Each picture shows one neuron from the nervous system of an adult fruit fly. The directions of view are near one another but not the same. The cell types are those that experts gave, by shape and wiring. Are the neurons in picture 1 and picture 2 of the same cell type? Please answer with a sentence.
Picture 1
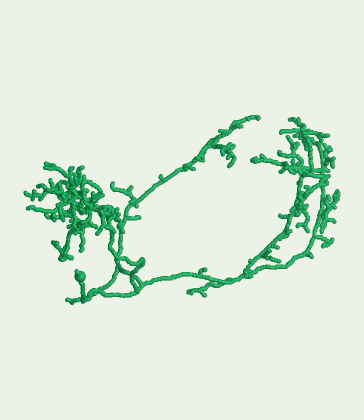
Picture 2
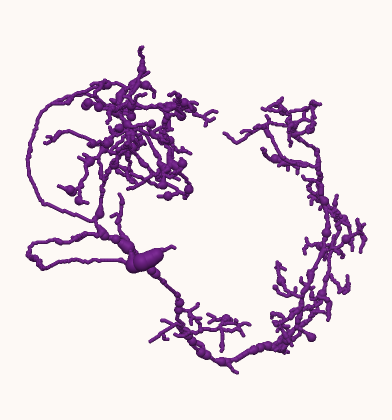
They are of the same cell type.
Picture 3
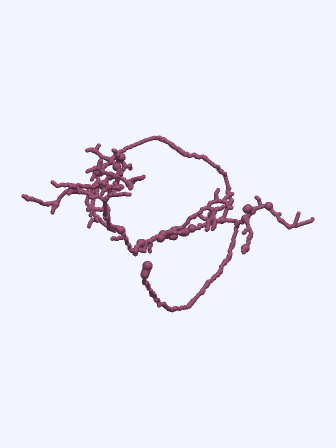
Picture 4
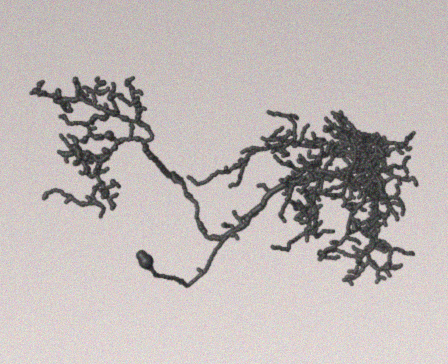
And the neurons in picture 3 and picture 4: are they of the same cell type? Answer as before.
They are of different cell types.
